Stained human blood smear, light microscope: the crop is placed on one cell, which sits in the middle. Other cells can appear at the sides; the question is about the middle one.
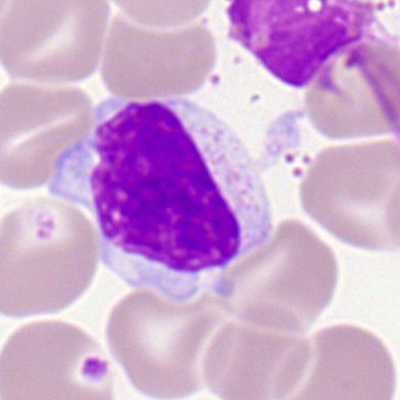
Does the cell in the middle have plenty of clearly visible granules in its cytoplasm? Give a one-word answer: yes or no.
Yes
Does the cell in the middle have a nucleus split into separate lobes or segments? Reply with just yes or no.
No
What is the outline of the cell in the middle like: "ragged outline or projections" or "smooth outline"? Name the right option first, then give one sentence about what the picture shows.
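Ragged outline or projections. The cell outline is irregular, with uneven pale bulges at the margin.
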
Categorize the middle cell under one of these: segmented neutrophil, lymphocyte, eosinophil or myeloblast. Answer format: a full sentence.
The cell of interest, in the center, is a lymphocyte.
